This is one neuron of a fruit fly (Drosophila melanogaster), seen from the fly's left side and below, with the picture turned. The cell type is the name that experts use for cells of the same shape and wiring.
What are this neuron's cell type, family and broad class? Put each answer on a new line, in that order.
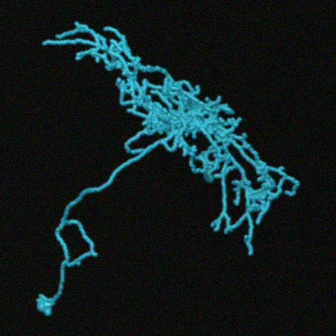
PLP250
hemilineage LALa1_anterior
central-brain intrinsic neuron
